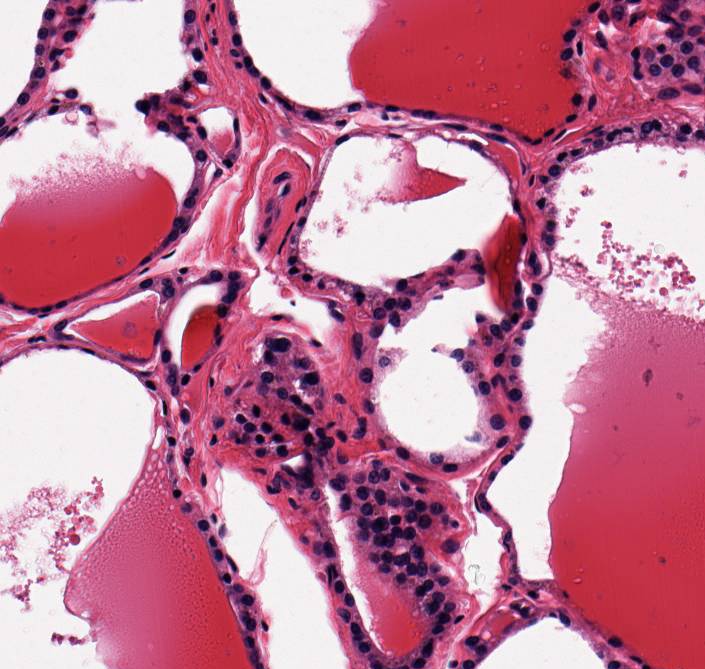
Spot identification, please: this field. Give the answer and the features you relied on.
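Shown here is thyroid follicle, lined by a single layer of flattened to low cuboidal cells with small dark nuclei.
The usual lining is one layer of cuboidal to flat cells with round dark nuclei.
In many follicles the colloid has shrunk from the lining, leaving white empty spaces.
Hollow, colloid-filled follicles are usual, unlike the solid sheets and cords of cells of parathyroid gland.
Thin pink fibrous septa with elongated nuclei run between follicles, widest left of centre.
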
